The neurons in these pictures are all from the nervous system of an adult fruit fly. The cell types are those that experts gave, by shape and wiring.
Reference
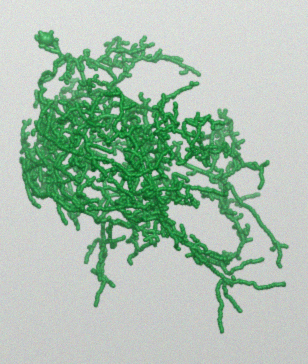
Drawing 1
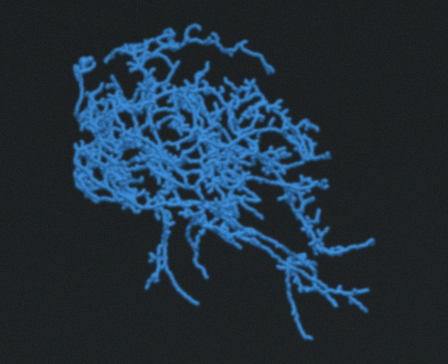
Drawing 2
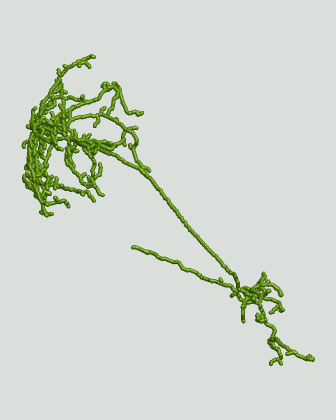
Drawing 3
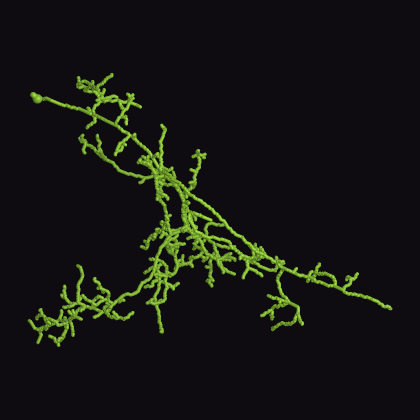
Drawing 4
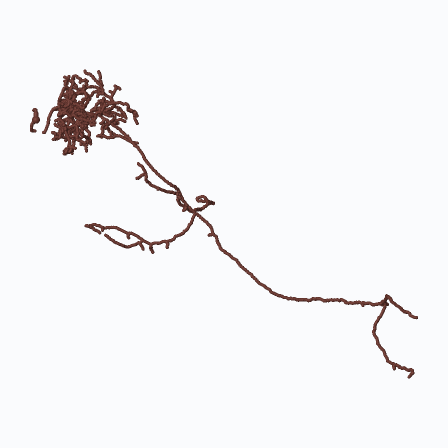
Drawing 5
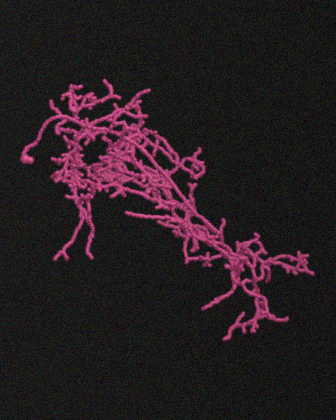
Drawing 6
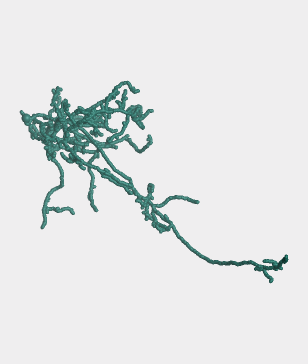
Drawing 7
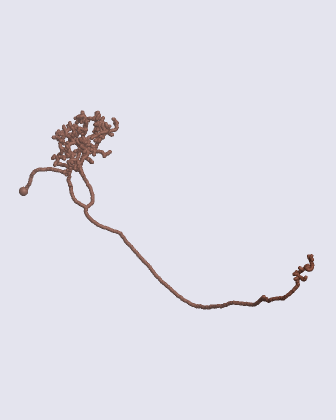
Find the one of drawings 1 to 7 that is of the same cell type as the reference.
Drawing 1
